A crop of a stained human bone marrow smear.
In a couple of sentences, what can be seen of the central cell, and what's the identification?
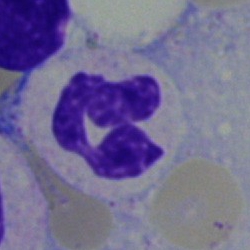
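Curved band nucleus, bent into a C shape. Chromatin dark purple, coarsely clumped. Wide rim of pale lilac-grey cytoplasm around the nucleus, holding sparse fine pinkish-violet granules. Segmented neutrophil.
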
